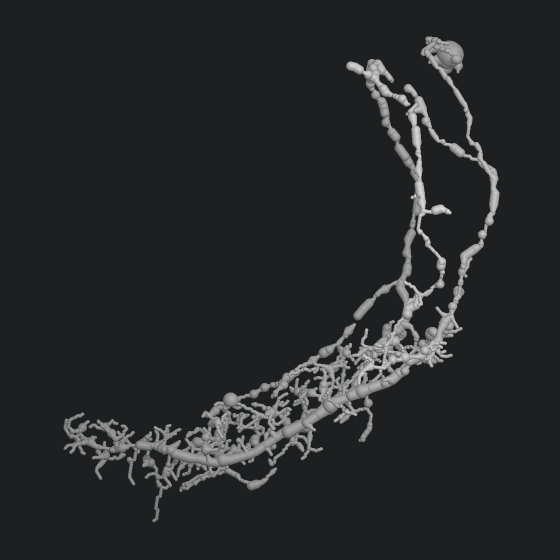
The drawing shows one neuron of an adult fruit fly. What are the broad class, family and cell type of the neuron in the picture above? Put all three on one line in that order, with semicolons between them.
central-brain intrinsic neuron; hemilineage VLPa1_lateral; AVLP282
